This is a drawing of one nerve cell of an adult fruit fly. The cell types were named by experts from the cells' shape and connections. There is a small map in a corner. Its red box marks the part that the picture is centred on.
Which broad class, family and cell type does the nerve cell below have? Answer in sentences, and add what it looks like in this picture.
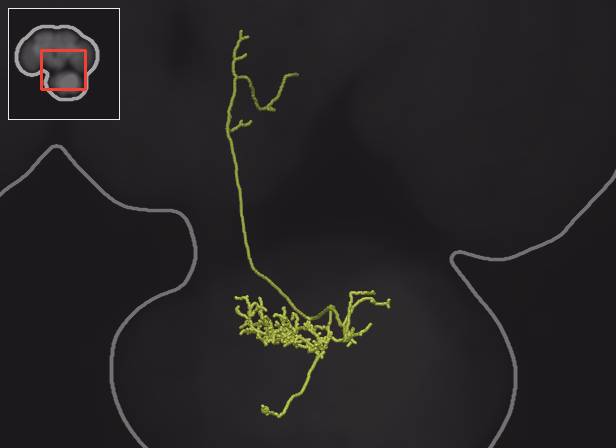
This is an ascending neuron. Its family is hemilineage 08B. The cell type is AN08B079_b. The cell body is at the bottom of the picture. In this view it is taller than it is wide.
